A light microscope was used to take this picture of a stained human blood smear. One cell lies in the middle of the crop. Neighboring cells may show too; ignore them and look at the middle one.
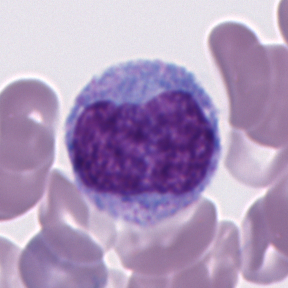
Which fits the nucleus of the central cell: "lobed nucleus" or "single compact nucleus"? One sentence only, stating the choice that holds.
One compact round, oval or kidney-shaped mass makes up the nucleus.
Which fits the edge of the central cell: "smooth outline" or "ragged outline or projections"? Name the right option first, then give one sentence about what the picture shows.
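Smooth outline. The cell outline is round and smooth.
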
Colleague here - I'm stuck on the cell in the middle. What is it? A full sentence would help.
The centrally located cell in the crop is a monocyte.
